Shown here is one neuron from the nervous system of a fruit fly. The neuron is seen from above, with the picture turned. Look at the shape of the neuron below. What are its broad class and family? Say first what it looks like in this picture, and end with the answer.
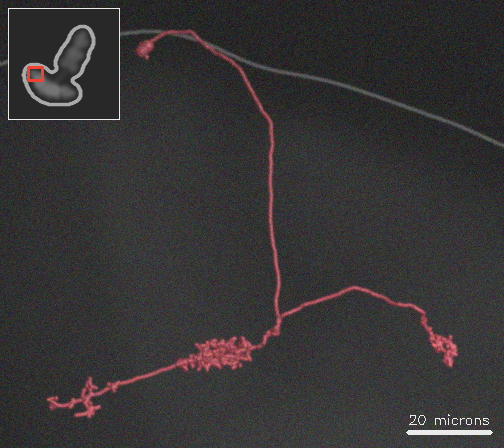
It lies in the brain. The cell body is at the upper left of the picture. By the scale bar it is about 100 microns wide in this view. It is an optic-lobe intrinsic neuron. Its family is T.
